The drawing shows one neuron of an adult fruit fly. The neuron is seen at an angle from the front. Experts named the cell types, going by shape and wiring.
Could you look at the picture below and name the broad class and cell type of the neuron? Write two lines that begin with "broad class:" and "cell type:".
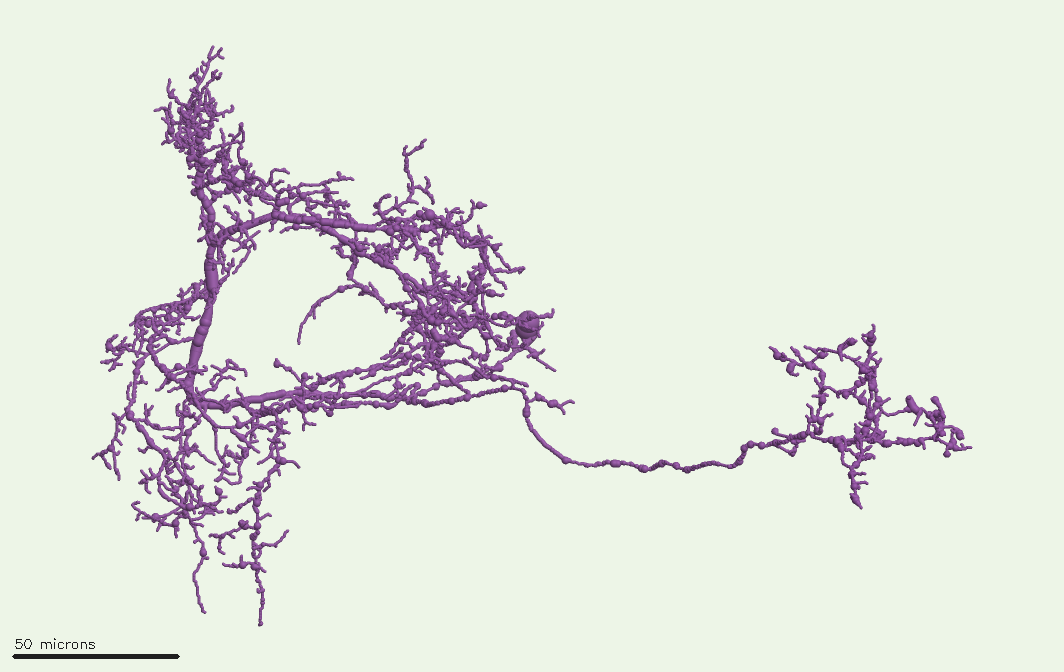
broad class: central-brain intrinsic neuron
cell type: CL257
